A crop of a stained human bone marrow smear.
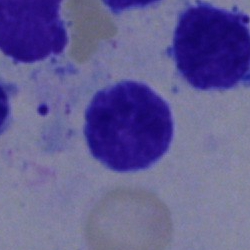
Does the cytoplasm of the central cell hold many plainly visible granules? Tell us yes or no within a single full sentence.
No, the cytoplasm of the cell shows no visible granules.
